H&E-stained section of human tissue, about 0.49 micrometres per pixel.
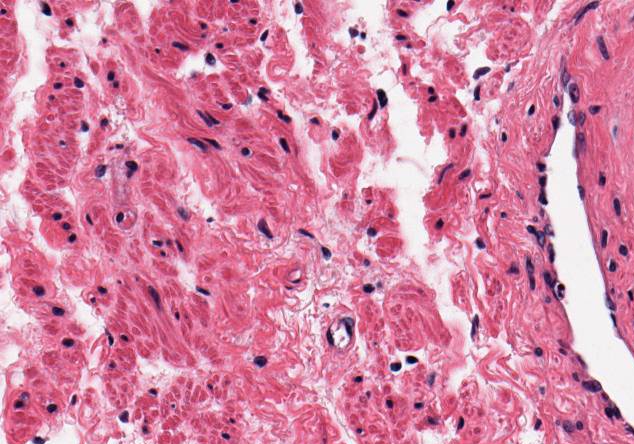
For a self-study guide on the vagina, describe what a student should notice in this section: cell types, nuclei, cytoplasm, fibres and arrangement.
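So, most of this field is bundles of eosinophilic spindle-shaped cells, cut in differing planes, some lengthwise and some across. Their nuclei look dark, oval to elongated, and they sit centrally within the cells. Between the bundles I find only scant, loose, pale-pink wispy connective tissue. And near the lower centre, there is a small round thin-walled vessel profile.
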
